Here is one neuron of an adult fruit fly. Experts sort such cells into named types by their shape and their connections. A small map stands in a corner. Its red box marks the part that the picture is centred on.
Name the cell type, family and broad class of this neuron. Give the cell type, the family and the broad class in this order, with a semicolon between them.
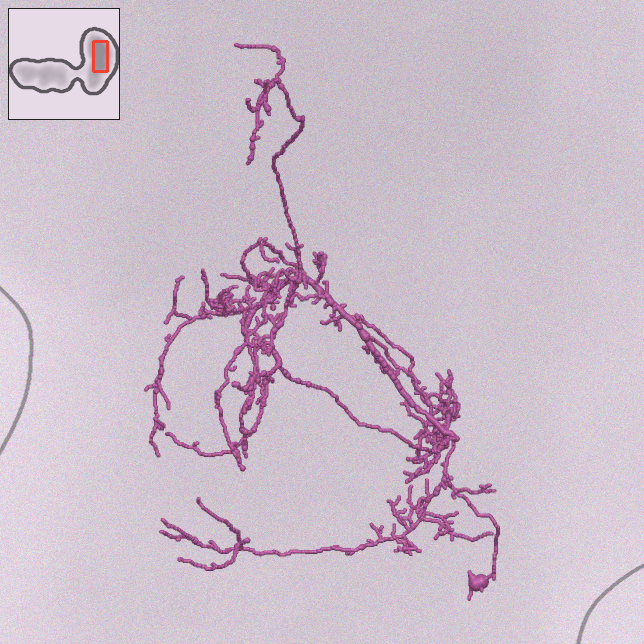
CL075_b; hemilineage SLPa&l1_anterior; central-brain intrinsic neuron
